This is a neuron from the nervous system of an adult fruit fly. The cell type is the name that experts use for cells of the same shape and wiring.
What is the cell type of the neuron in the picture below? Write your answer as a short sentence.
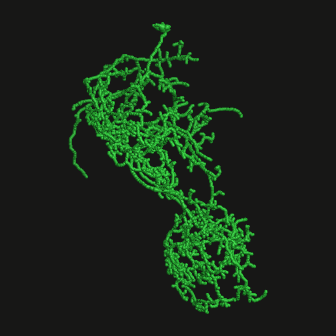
The cell type is SLP278.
